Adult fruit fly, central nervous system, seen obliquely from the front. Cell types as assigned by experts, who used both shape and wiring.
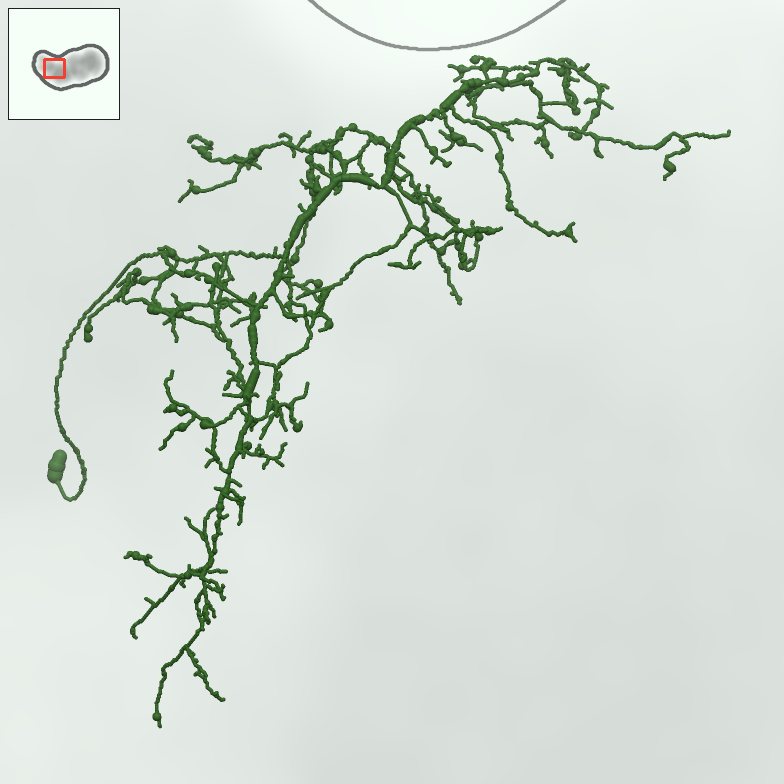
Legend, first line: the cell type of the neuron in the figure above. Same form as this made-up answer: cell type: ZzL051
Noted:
cell type: IN03B058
